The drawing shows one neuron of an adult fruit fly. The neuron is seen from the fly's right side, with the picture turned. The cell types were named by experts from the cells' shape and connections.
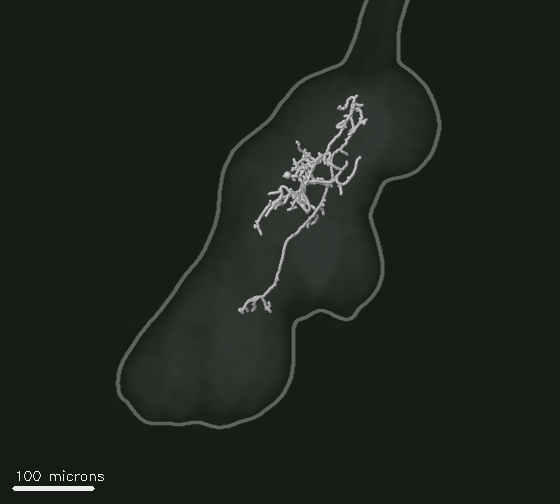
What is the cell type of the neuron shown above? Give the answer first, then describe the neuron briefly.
The cell type is IN08B067. It is a nerve-cord intrinsic neuron. By the scale bar it is about 300 microns tall in this view. In this view it is taller than it is wide.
